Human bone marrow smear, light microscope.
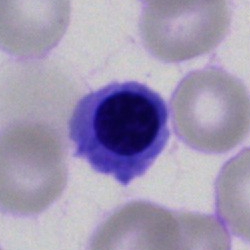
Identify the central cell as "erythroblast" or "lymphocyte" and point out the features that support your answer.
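It's an erythroblast. What decides it, I think, is the chromatin, very dark and dense with little open texture.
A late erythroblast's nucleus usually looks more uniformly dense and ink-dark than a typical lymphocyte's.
The deep blue cytoplasm forms a rim widest on the left and lower side, and the outline is irregular rather than smoothly round.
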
